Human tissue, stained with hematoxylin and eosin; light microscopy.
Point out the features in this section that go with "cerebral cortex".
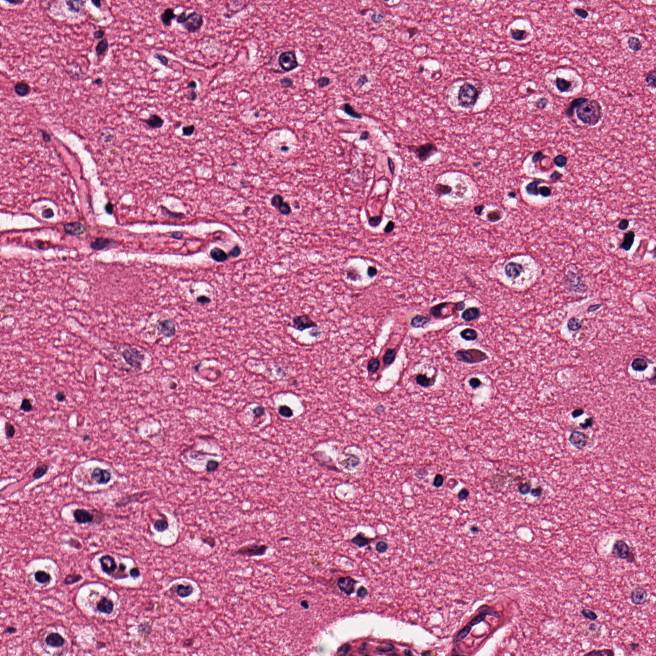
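This section is cerebral cortex. Checking the background first: across the whole field it is a finely granular, pink neuropil, with no epithelium, glands or fat. Next, the cells: they lie singly, scattered through that background, and form no organised units. Small round dark nuclei with little visible cytoplasm are scattered throughout and outnumber the larger cells.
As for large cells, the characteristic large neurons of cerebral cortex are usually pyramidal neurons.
Last, the capillary walls carry elongated, flattened nuclei lying along their length.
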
